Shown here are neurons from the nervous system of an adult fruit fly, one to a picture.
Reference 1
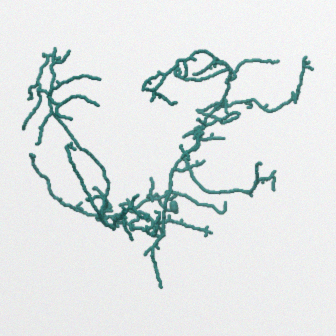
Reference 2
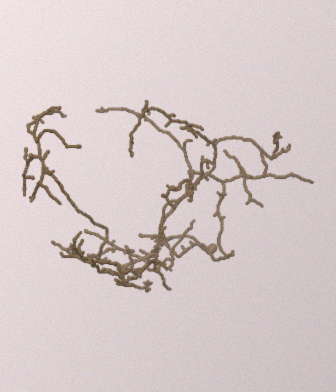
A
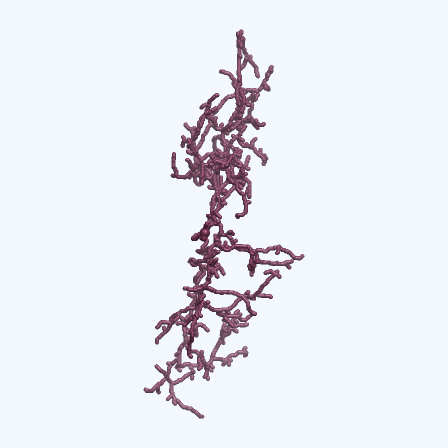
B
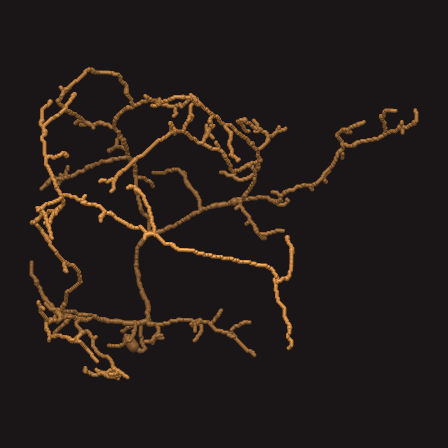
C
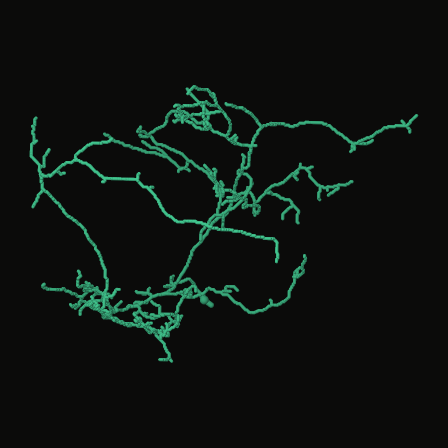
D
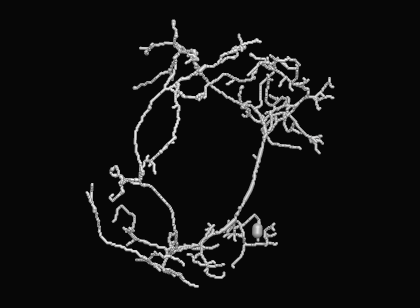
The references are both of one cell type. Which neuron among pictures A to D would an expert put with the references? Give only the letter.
C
